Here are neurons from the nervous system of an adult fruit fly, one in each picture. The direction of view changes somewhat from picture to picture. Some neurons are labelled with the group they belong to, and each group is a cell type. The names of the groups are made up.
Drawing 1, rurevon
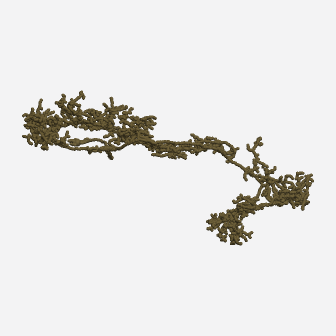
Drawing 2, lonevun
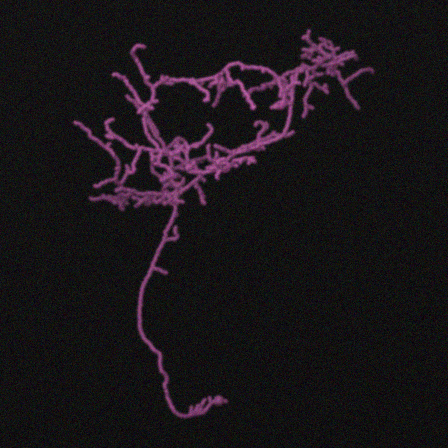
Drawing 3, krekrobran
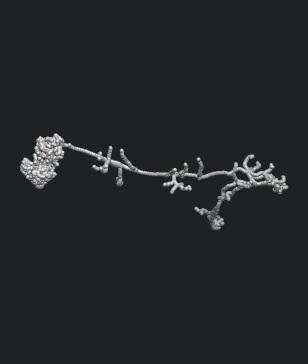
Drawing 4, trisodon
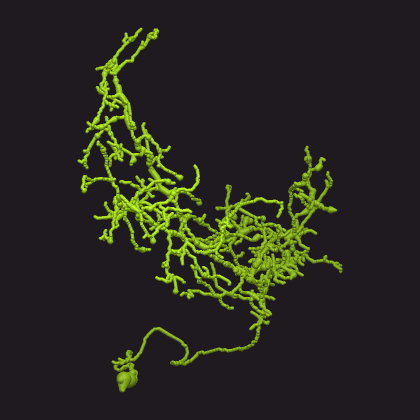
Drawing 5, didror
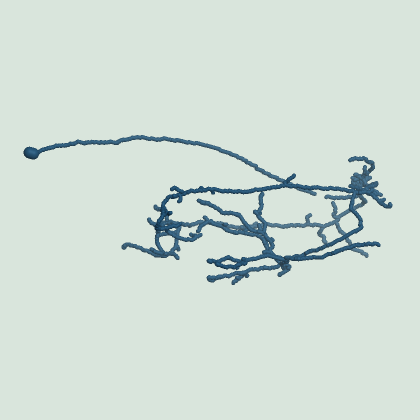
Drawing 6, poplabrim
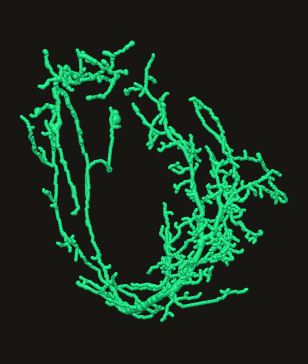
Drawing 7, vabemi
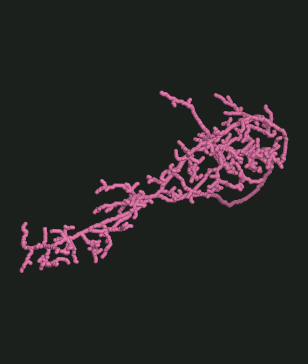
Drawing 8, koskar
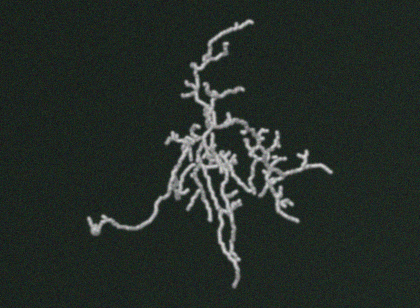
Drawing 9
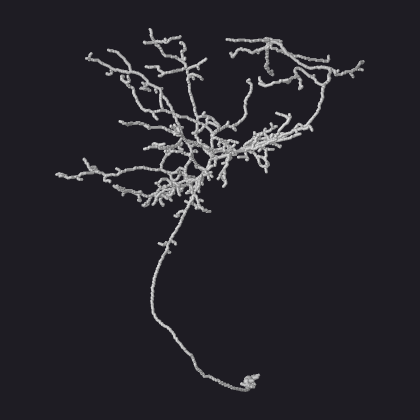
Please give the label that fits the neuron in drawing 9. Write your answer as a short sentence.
It belongs to lonevun.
